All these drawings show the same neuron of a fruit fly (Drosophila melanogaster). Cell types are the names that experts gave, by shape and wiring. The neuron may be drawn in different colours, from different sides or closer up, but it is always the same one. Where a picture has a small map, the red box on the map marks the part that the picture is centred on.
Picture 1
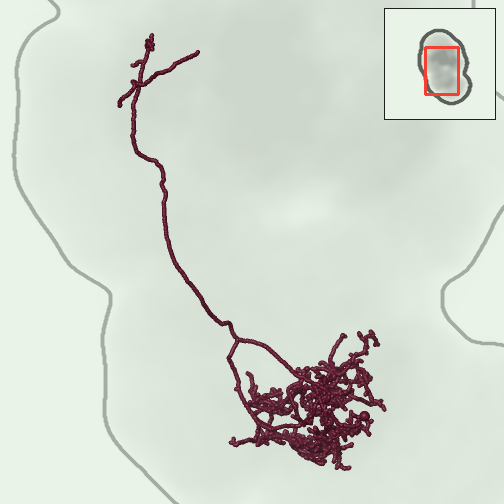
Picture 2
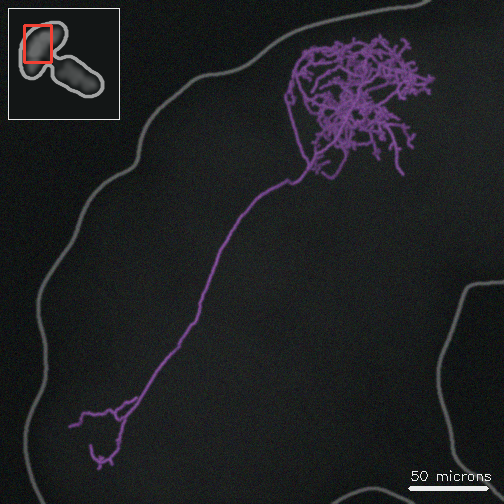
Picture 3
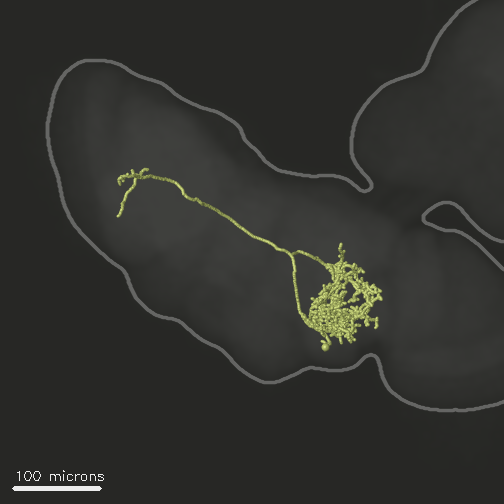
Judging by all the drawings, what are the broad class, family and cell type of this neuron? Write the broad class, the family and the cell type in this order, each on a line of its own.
central-brain intrinsic neuron
hemilineage VLPa1_medial
CB1085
